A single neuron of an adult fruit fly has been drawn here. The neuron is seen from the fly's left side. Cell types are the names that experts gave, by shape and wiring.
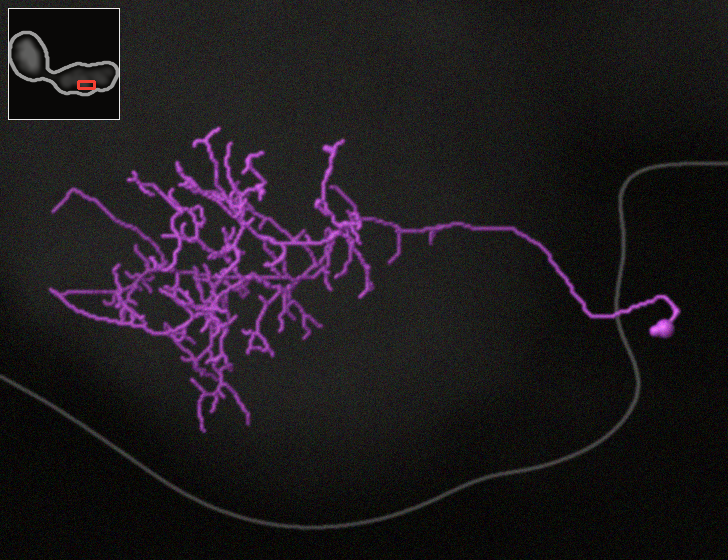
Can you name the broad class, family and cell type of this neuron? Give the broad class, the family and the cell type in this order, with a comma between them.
nerve-cord intrinsic neuron, hemilineage 20A.22A, IN20A.22A065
